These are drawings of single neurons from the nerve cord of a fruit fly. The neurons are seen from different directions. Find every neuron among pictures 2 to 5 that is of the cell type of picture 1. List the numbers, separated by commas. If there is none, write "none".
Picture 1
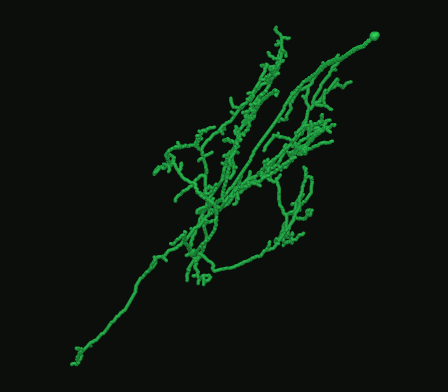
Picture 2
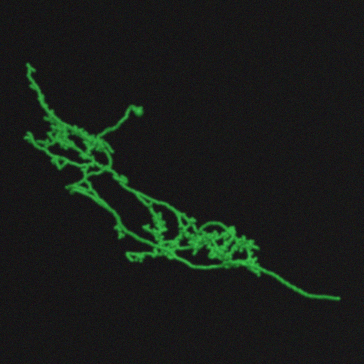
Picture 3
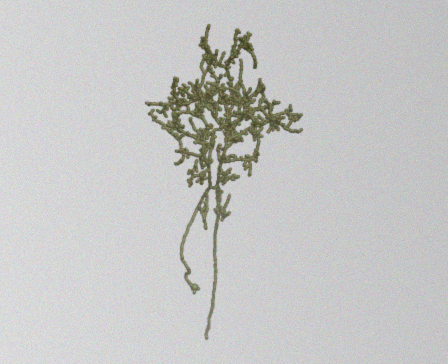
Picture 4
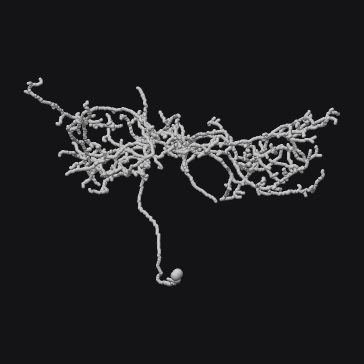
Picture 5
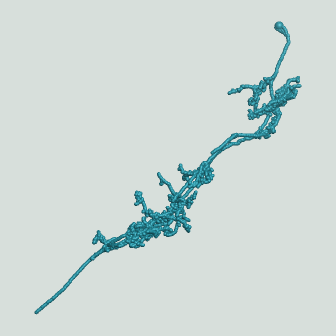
4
